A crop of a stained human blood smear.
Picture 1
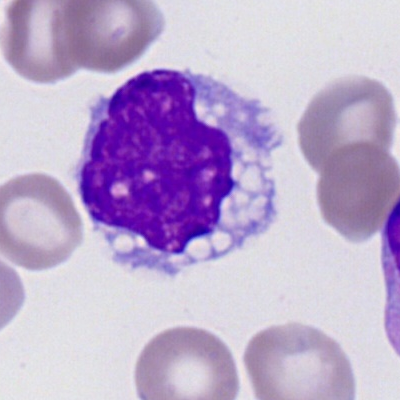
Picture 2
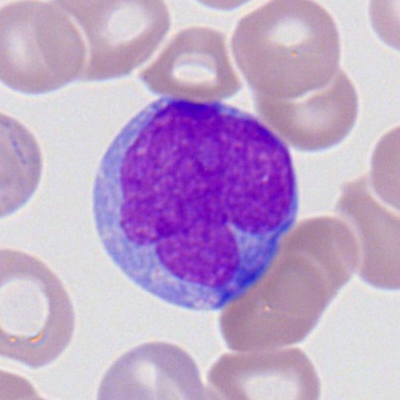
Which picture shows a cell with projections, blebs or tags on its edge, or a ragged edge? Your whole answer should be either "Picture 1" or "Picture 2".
Picture 1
